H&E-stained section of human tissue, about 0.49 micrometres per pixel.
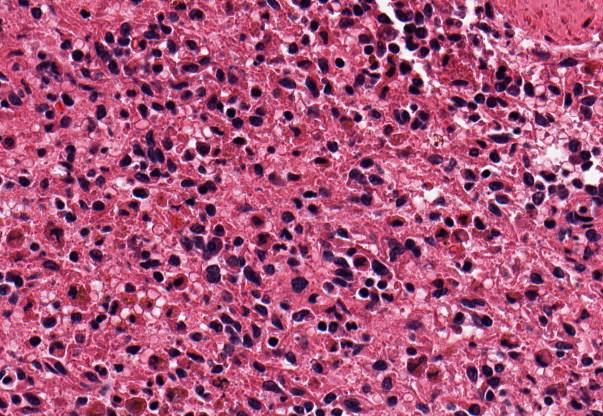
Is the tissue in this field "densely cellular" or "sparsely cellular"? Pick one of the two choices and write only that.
Densely cellular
